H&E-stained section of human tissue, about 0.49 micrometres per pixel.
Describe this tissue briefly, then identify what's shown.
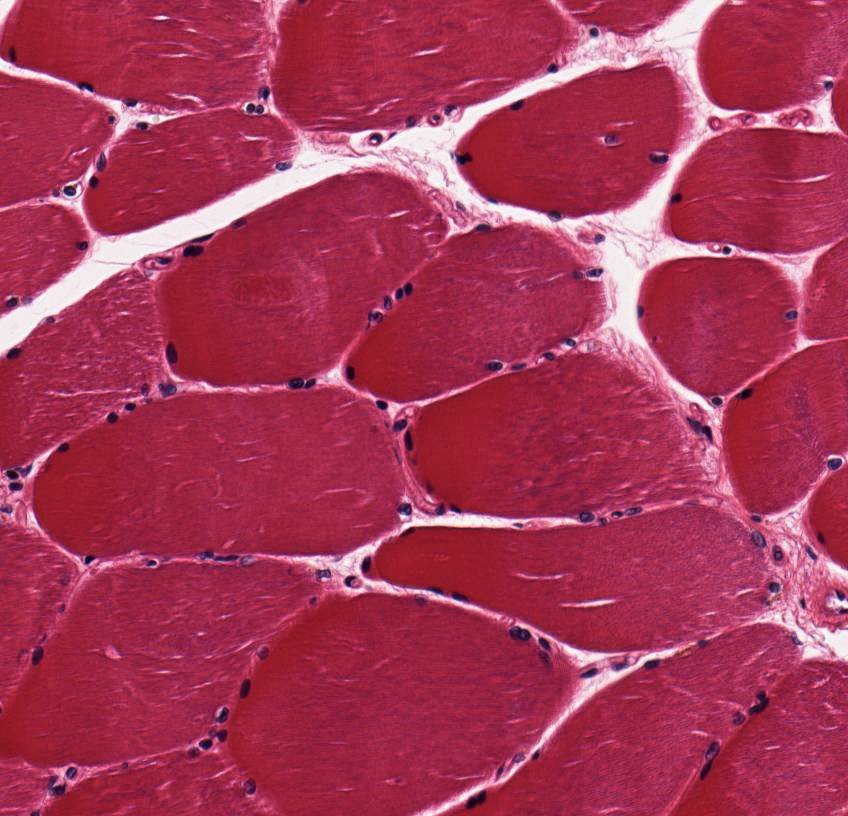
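Look at the fibres first: their outlines are rounded to polygonal, and they vary moderately in size. Their cytoplasm stains a deep, even pink. Now find the nuclei: small, dark-staining and flattened or oval, sitting at the edges of the fibres just beneath their borders. This is skeletal muscle.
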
